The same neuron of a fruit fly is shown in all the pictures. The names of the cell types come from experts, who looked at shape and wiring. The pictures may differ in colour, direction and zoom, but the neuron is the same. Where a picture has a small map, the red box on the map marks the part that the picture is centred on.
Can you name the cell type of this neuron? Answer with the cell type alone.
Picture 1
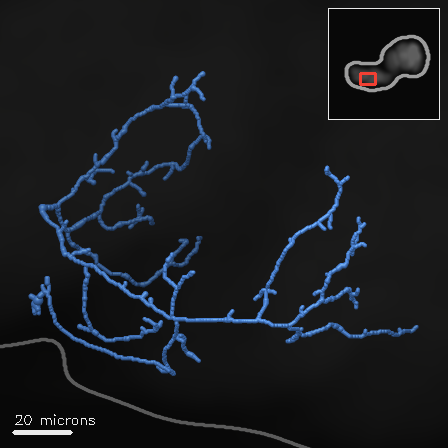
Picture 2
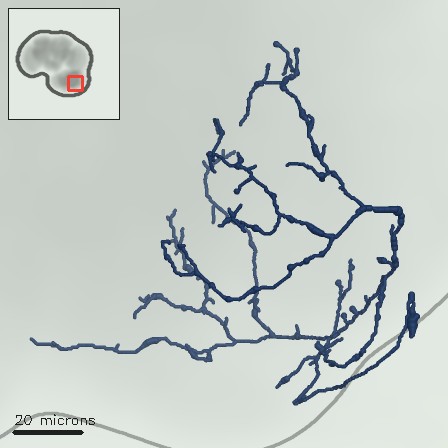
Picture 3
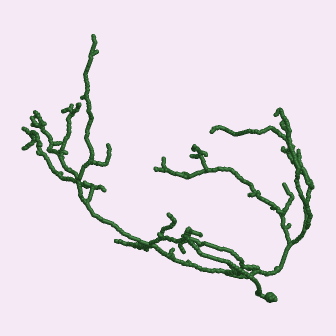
IN13A036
